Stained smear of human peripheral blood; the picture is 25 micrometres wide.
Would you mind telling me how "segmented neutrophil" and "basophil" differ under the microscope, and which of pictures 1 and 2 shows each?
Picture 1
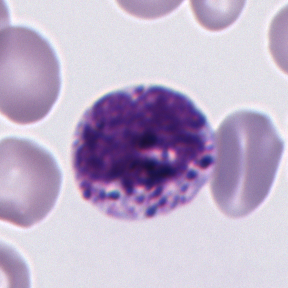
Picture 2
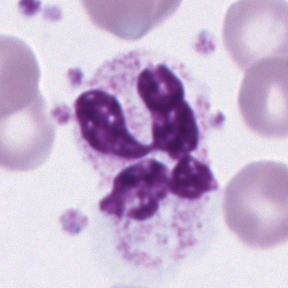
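Picture 1 shows a basophil and picture 2 a segmented neutrophil. In picture 1, coarse dark blue-purple granules of clearly unequal size are strewn over the whole cell, the nucleus included. In picture 2, fine pinkish-lilac granules are scattered through plentiful, very pale cytoplasm.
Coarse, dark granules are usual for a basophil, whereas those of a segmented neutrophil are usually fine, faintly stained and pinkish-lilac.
The nuclei differ as well. In picture 1, a dark nuclear mass fills the upper and central part of the cell beneath the granules. In picture 2, the nucleus is divided into several separate lobes linked by thin strands, with densely clumped dark purple chromatin.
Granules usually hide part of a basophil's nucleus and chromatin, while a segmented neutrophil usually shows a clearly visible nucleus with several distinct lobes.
The basophil is about 12 micrometres across and has a round, smooth outline, with its pale pinkish-lilac cytoplasm showing mainly along the lower edge. Neither cell shows nucleoli, and the neutrophil's cytoplasm has no vacuoles.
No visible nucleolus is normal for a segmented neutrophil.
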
